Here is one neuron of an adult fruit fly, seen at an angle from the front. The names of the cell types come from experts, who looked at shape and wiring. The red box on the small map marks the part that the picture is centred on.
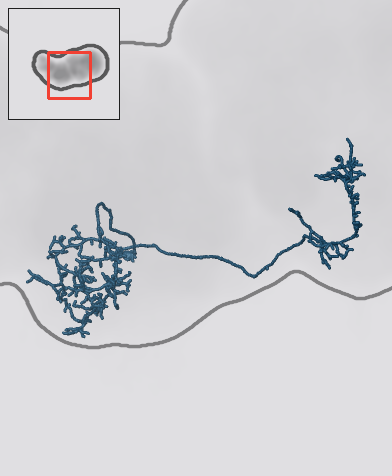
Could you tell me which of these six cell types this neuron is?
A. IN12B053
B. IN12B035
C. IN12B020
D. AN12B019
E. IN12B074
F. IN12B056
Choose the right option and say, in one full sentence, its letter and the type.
Among the options, D names the cell type of the neuron, namely AN12B019.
